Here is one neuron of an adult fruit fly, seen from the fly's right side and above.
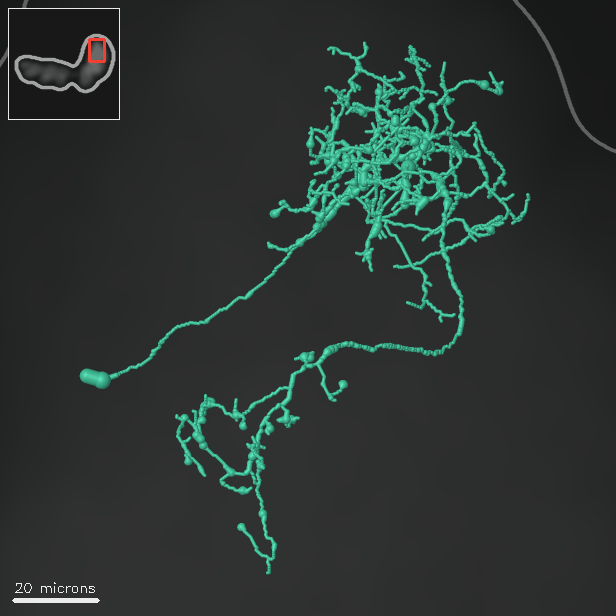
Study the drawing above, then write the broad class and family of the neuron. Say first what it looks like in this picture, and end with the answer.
Its cell body lies on the left of the picture. By the scale bar it is about 130 microns tall in this view. The picture shows dozens of branch ends. Its broad class is central-brain intrinsic neuron. The family is hemilineage DM6_dorso_lateral.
